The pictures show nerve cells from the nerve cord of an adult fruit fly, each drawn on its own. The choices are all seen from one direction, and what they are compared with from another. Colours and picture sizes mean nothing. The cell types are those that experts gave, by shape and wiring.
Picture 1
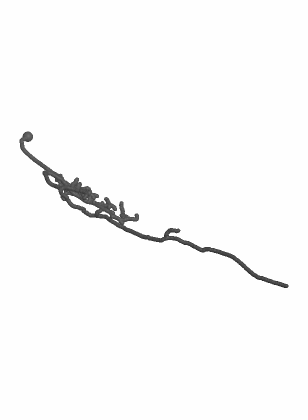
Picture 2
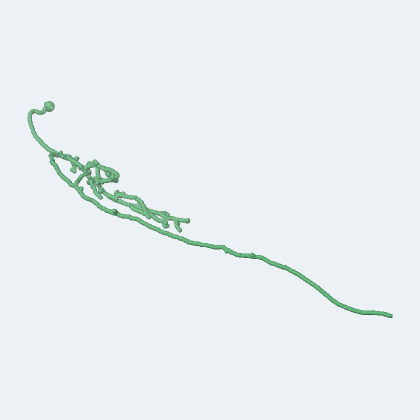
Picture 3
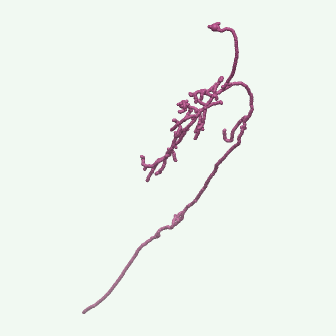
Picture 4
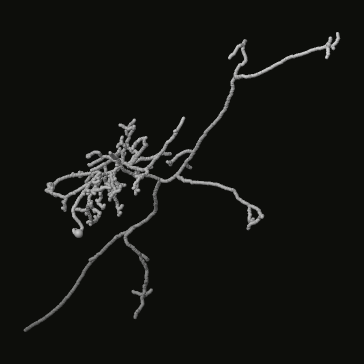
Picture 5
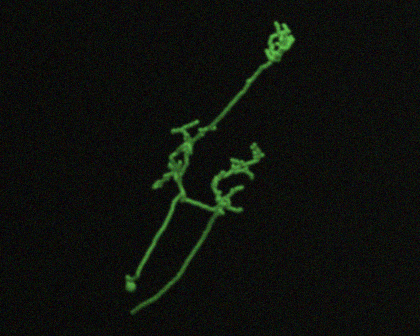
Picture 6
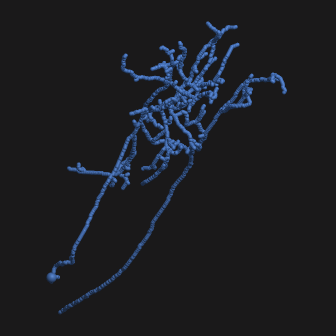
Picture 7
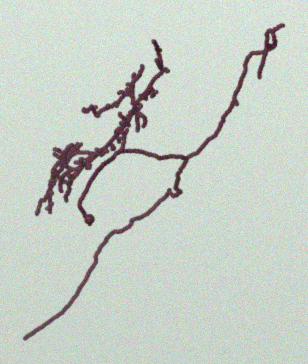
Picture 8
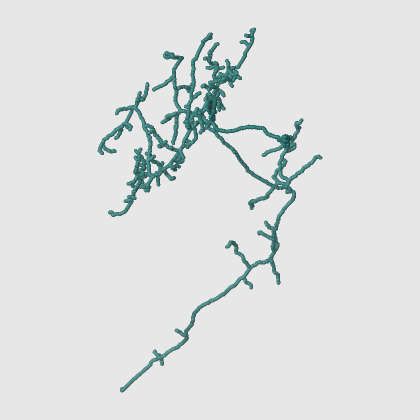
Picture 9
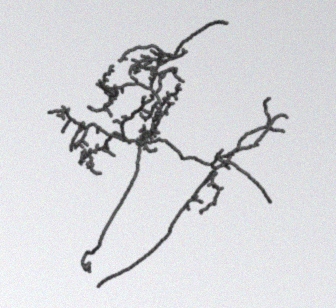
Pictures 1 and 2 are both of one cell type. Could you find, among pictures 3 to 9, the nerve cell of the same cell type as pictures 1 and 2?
Picture 3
